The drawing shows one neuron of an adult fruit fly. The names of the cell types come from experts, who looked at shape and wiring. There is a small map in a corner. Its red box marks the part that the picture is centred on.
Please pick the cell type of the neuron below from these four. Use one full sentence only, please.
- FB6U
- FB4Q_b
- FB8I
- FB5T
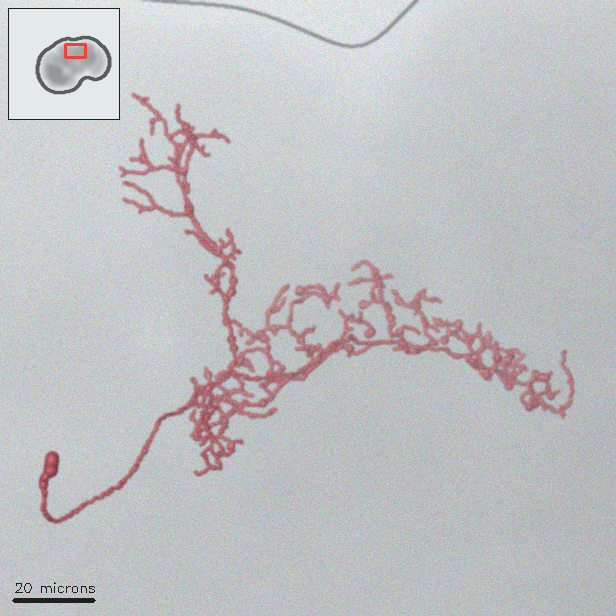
As a matter of cell type, the neuron is FB6U.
